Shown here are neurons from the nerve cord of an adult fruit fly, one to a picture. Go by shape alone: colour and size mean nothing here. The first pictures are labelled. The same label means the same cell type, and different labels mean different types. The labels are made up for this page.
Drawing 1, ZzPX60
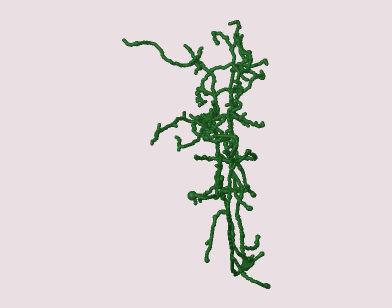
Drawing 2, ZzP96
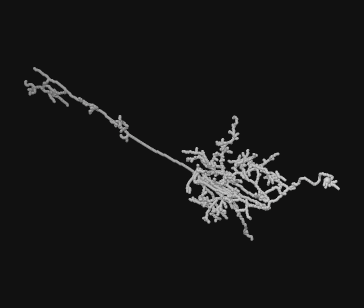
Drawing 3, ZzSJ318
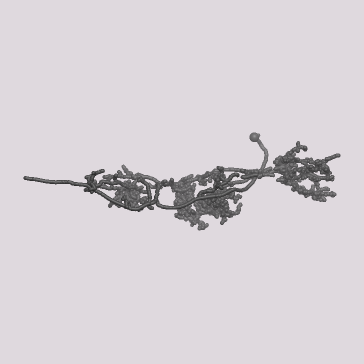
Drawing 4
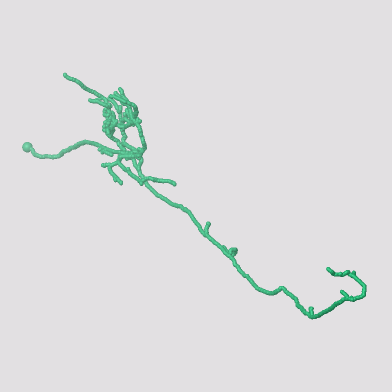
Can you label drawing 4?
ZzPX60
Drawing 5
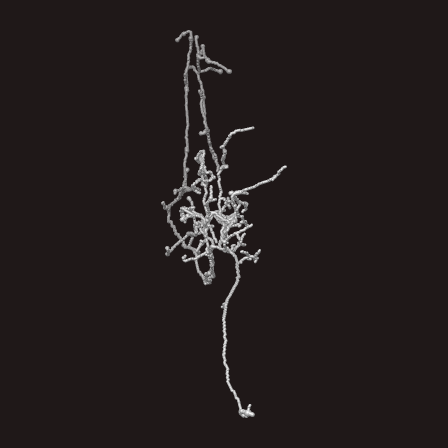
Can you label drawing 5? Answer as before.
ZzPX60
